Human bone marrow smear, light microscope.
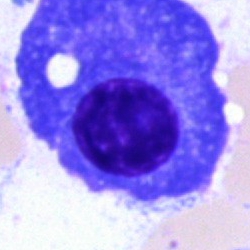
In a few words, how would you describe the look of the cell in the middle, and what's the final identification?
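See how the nucleus lies off-centre, down in the lower half of the cell. The cytoplasm is abundant and deep blue, speckled with many small pale spots. In the upper left of the cytoplasm sits one large, clear, round vacuole. This is a plasma cell.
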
